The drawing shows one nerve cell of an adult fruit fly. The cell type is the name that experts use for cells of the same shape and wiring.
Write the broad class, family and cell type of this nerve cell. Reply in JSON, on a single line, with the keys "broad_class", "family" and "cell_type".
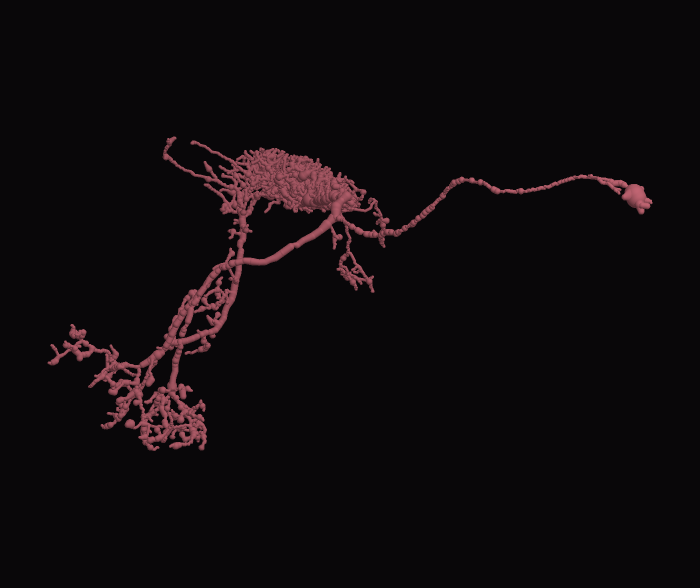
{"broad_class": "central-brain intrinsic neuron", "family": "MBON", "cell_type": "MBON06"}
